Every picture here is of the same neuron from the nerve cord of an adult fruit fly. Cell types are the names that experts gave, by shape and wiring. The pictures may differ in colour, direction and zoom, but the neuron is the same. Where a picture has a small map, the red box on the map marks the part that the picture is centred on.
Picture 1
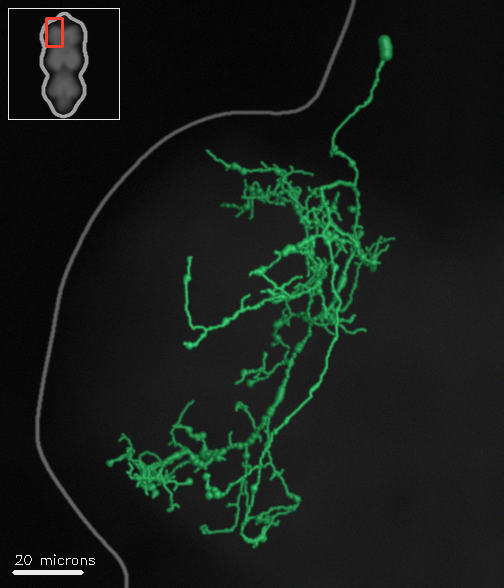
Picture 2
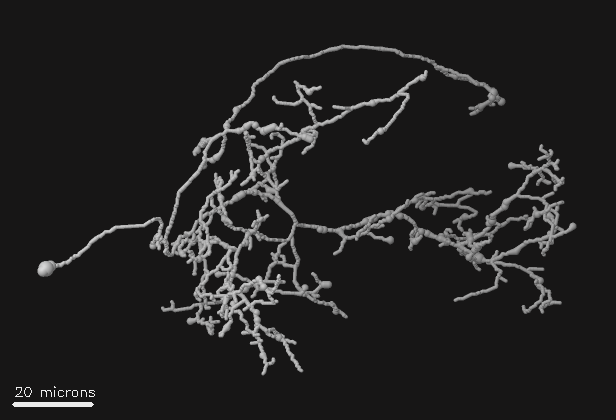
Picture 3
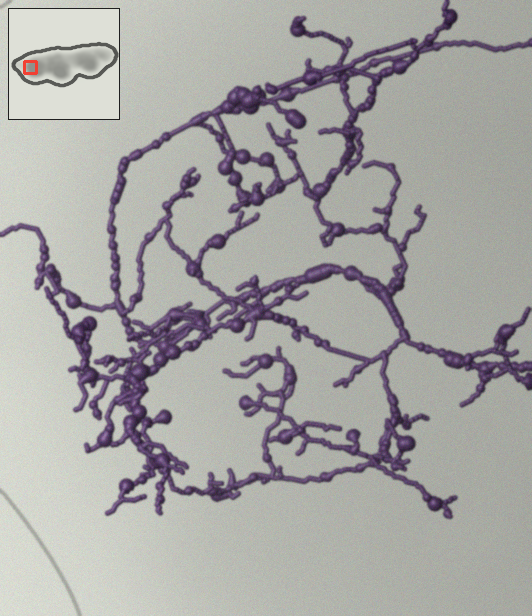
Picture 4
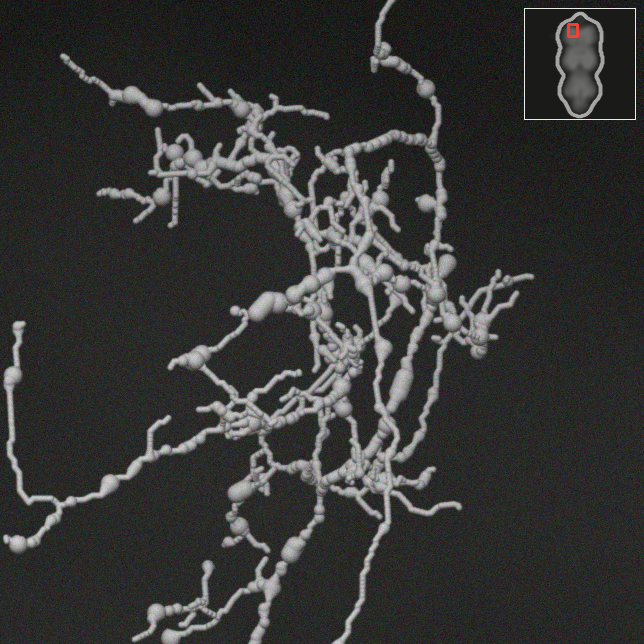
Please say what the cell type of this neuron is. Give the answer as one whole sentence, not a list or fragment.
It is to cell type IN16B057 that the neuron belongs.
